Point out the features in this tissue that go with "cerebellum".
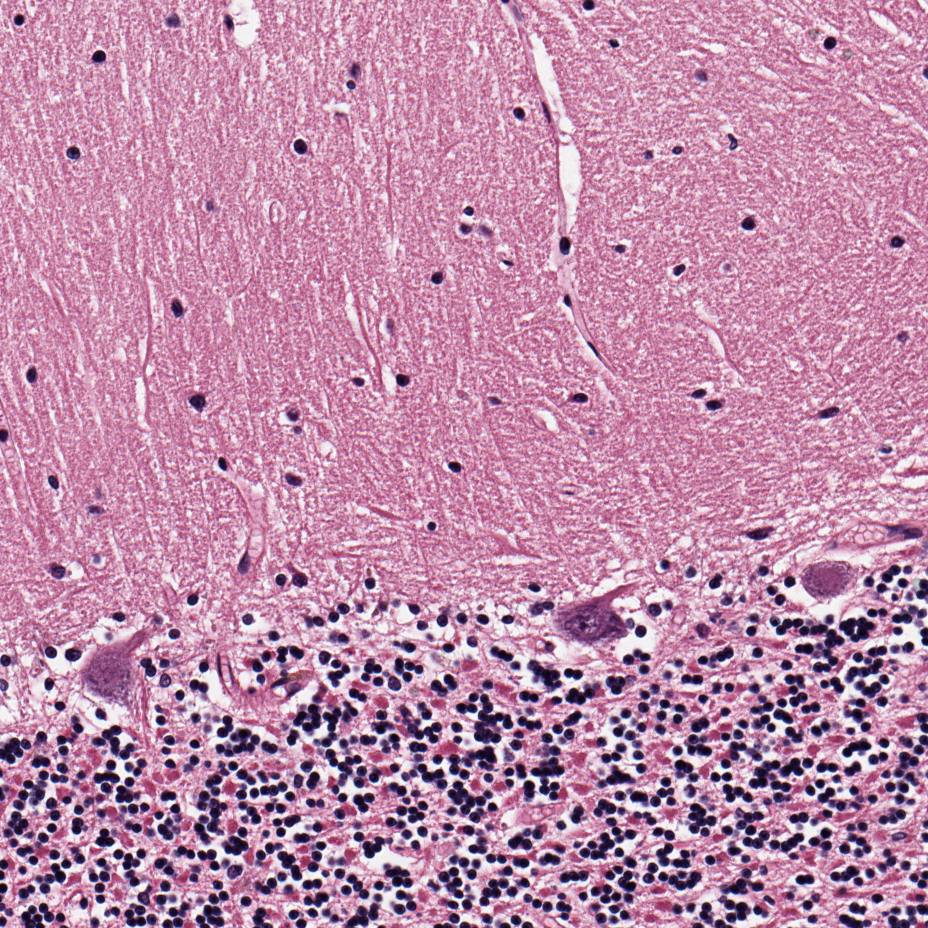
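What you see here fits cerebellum well.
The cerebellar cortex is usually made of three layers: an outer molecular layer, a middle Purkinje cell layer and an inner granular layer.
The pale pink fibrillary neuropil with few nuclei, filling the upper two-thirds, matches the molecular layer. Along its boundary with the dark lower band, three large Purkinje cells with purple granular cytoplasm sit in a single row, forming the Purkinje cell layer. The lower third is the granular layer, crowded with small round darkly stained granule cell nuclei showing very little visible cytoplasm. A few small dark round nuclei also lie singly and sparsely through the pale upper zone.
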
